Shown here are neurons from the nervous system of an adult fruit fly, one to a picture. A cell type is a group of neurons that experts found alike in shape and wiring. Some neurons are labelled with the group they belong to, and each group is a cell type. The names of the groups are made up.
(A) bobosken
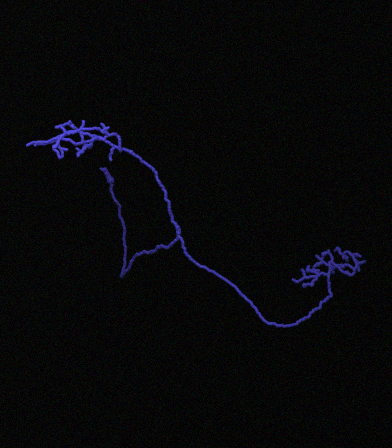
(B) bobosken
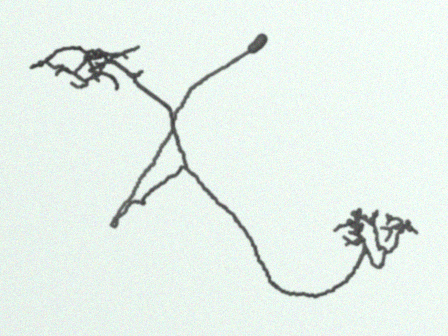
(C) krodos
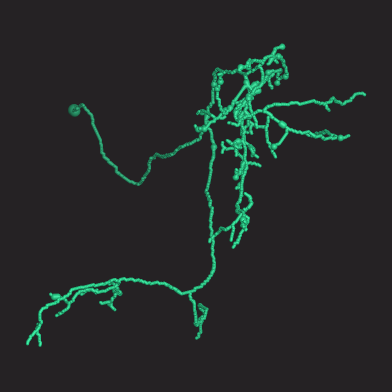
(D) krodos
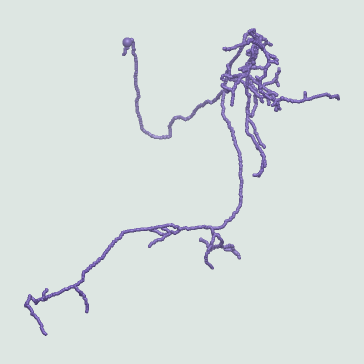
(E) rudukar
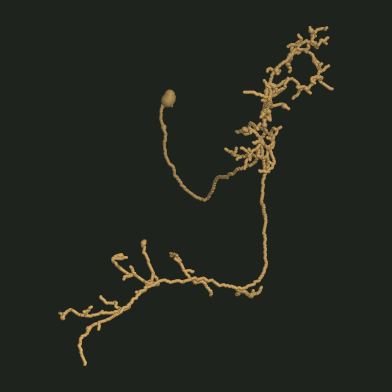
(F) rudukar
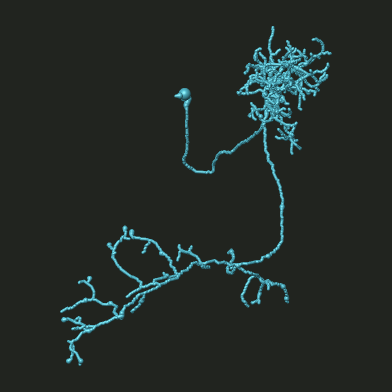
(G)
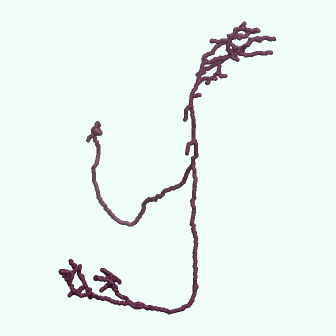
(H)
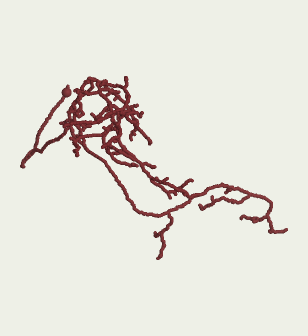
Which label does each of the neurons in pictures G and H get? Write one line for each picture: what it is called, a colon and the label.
G: bobosken
H: krodos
